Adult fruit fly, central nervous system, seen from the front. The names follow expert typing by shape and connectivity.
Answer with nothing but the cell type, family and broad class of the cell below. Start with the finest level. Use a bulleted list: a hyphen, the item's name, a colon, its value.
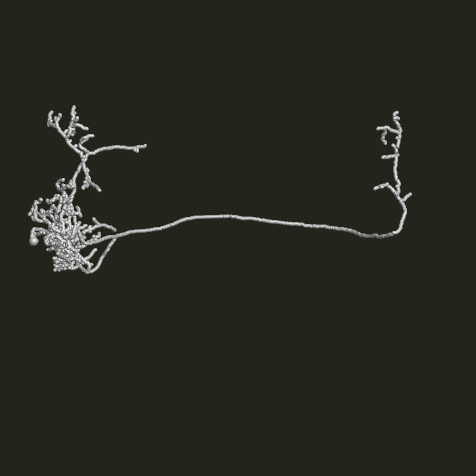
- cell type: AVLP268
- family: hemilineage VLPl&d1_lateral
- broad class: central-brain intrinsic neuron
